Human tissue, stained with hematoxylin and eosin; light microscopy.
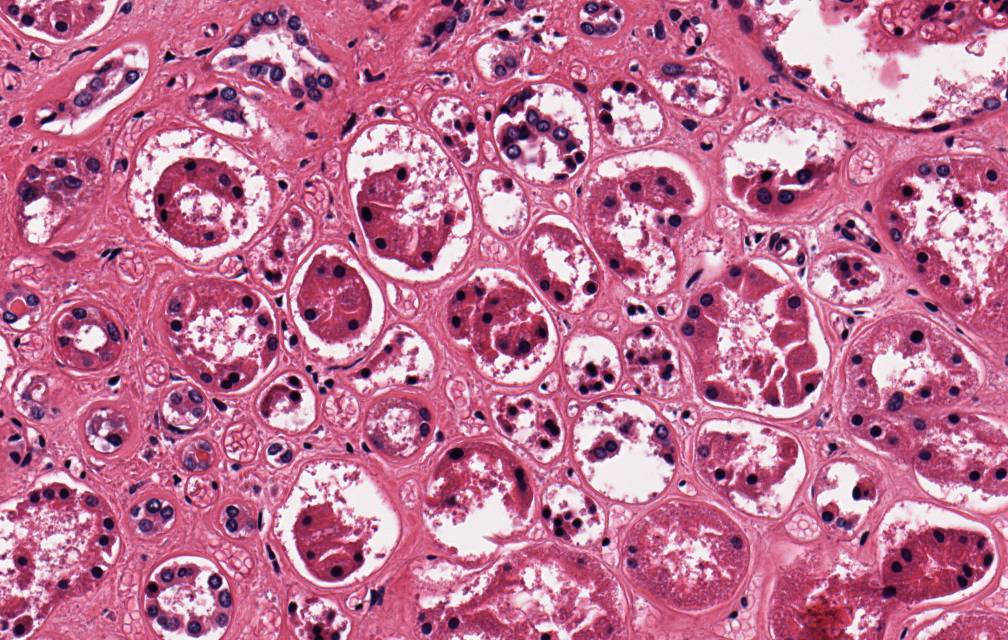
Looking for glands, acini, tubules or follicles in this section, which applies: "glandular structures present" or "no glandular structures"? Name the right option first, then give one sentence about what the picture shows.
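Glandular structures present. The field is filled by closely packed round to oval tubule cross-sections of varying size.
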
